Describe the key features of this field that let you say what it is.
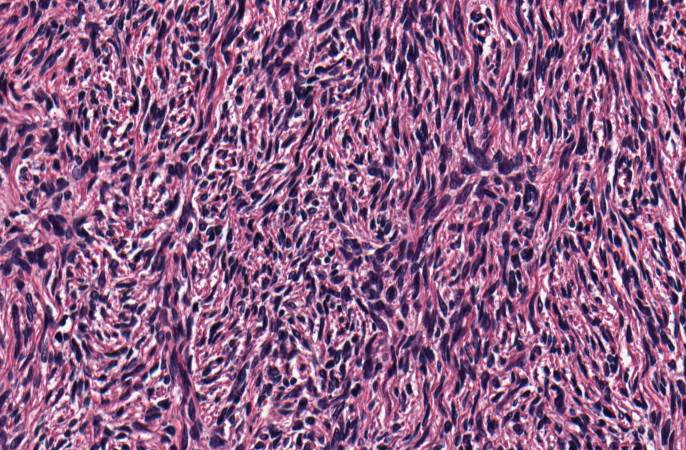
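Ovarian cortex fills this field. First, densely packed spindle cells fill it from edge to edge.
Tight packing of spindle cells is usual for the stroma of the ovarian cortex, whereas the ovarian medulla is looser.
Second, the spindle cells form short fascicles that run and cross one another in varying directions.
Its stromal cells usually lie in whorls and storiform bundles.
Third, the nuclei are mostly elongated and darkly stained, and the cells have scant pale pink cytoplasm with indistinct borders.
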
